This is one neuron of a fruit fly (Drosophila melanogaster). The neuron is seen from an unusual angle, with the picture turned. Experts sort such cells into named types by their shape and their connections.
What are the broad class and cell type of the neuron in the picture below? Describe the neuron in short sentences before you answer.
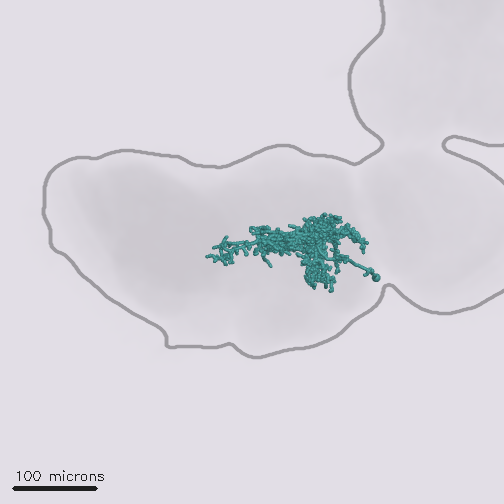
By the scale bar it is about 200 microns wide in this view. In this view it is wider than it is tall. It is a central-brain intrinsic neuron. The cell type is AVLP316.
